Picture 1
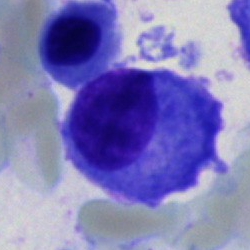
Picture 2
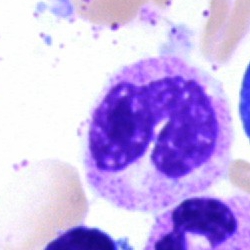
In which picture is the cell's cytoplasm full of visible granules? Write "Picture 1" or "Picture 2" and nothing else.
Picture 2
